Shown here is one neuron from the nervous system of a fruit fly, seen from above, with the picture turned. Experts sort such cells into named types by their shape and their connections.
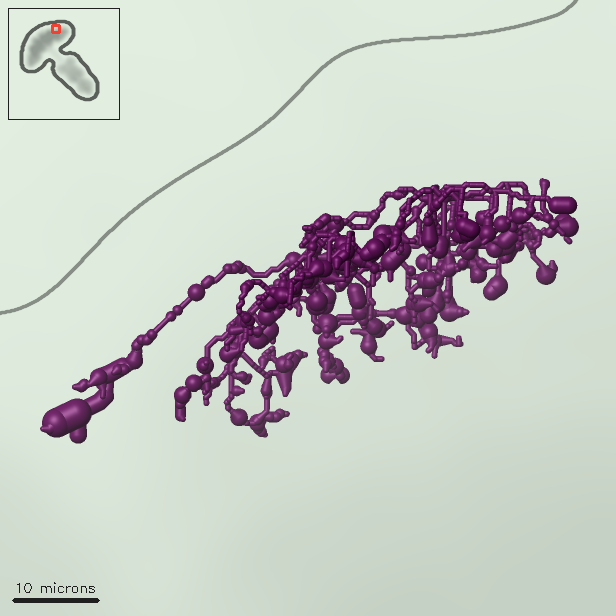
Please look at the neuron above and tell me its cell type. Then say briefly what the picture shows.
The cell type is Dm1. This is an optic-lobe intrinsic neuron. It lies in the brain. From left to right in the picture it spans about 65 microns. The picture shows dozens of branch ends.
